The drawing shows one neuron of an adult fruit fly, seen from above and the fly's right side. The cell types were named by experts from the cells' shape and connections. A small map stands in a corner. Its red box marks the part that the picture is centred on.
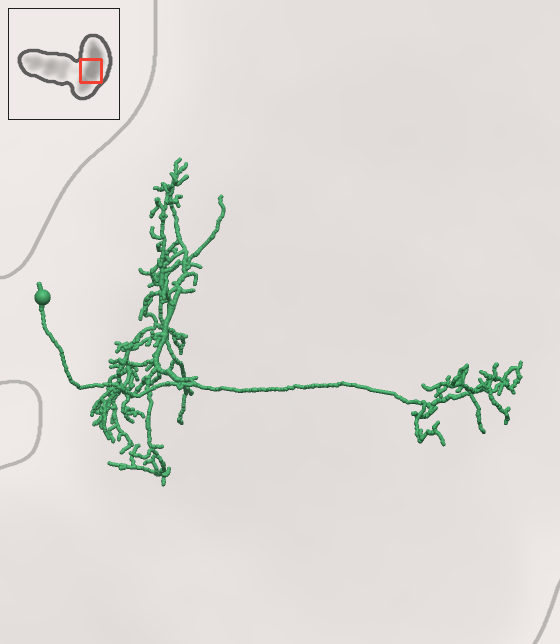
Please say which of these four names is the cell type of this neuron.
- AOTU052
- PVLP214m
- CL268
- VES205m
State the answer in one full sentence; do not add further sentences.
The cell type this neuron represents is AOTU052.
